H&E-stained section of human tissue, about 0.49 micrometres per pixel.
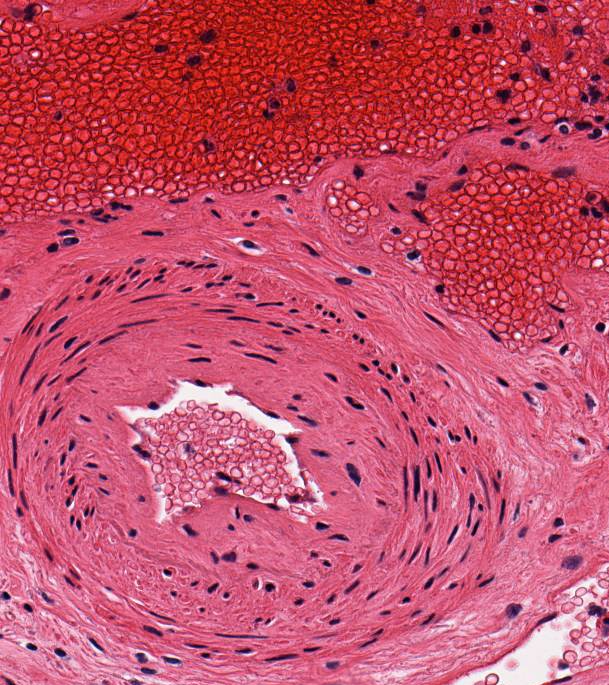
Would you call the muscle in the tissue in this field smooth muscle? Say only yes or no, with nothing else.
Yes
